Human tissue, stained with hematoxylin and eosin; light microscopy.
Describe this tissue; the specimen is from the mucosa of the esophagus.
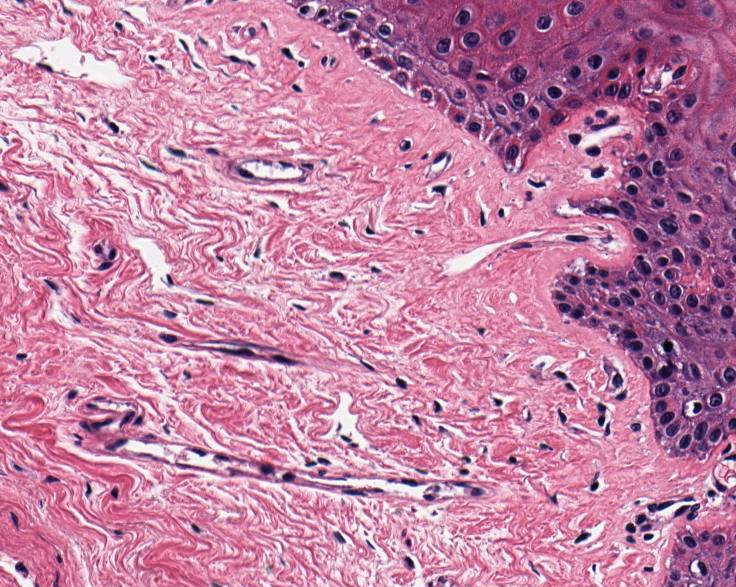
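Stratified squamous epithelium lines upper right and right edge; elsewhere lies fibrous stroma of dense, wavy, pink collagen bundles with sparse spindle-shaped nuclei. Small thin-walled vessels lined by flat endothelial cells, one open near upper centre, lie within it. No glands, hair follicles or fat cells.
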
